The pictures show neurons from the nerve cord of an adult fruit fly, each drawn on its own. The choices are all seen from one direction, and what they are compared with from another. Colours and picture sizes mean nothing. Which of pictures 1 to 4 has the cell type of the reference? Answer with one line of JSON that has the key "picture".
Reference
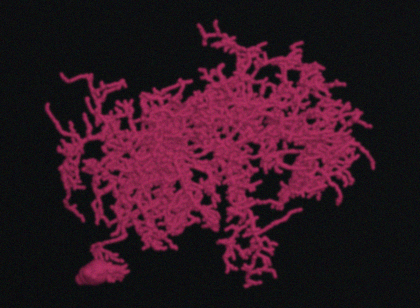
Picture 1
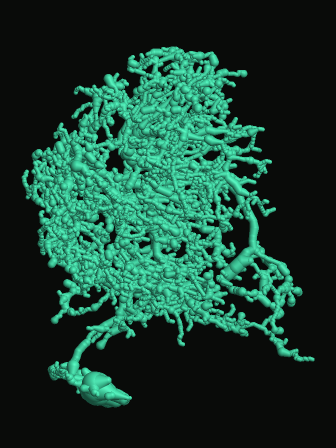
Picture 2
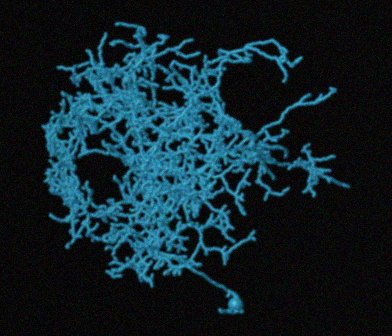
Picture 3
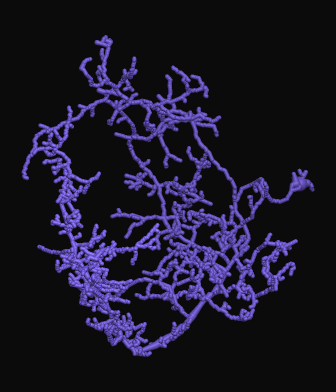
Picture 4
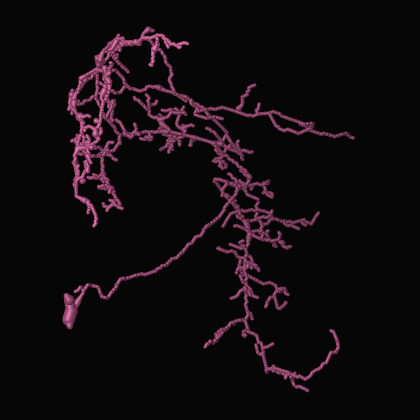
{"picture": 1}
